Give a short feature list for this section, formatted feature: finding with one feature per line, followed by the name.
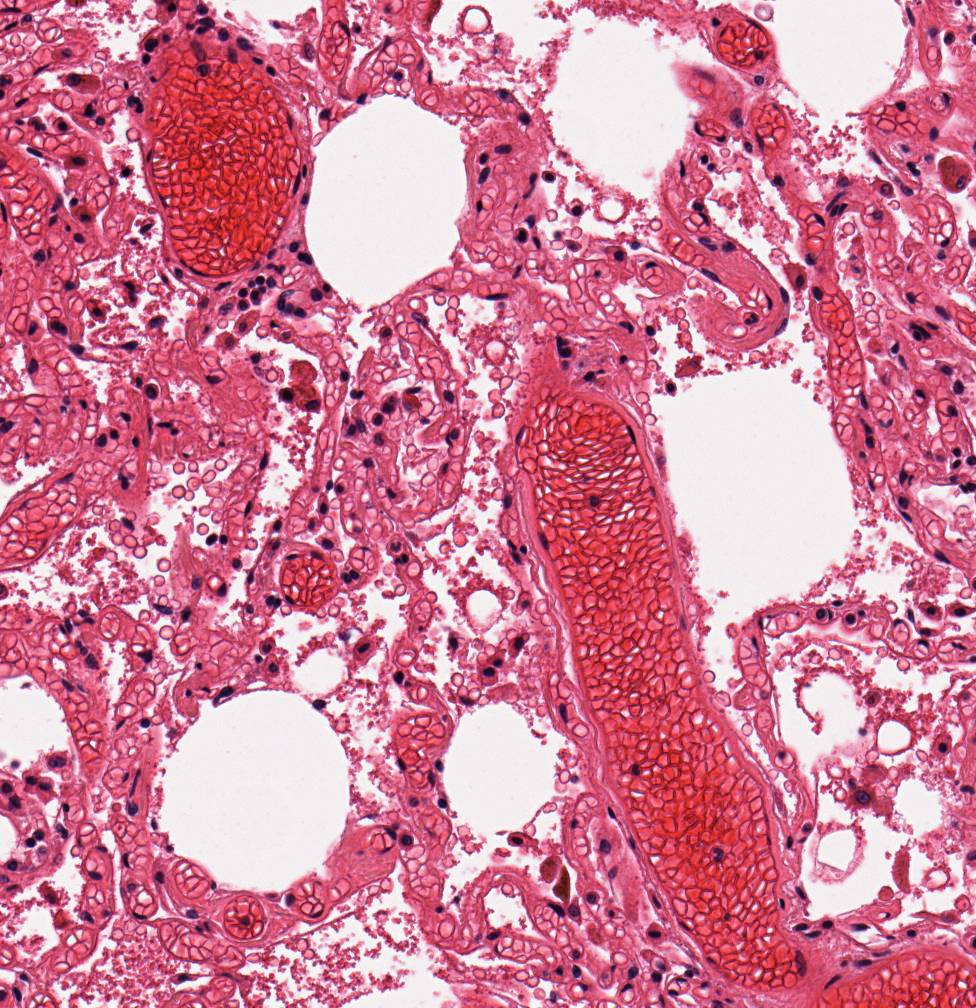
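Vessel: oval, upper left, filled with packed red blood cells
Red blood cells: pressed into polygonal shapes with sharp outlines within the packed vessels
Septa: thin and branching between the empty spaces, their small vessels distended with red blood cells
Pigment: brown, in a few scattered cells, for example left of centre and near the lower right
Name: lung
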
